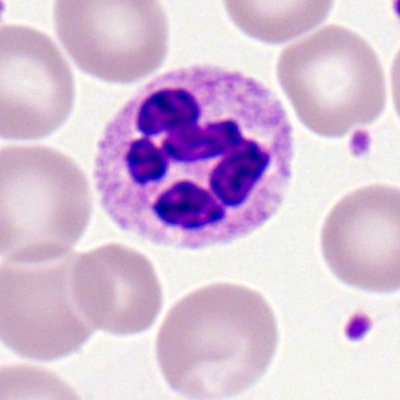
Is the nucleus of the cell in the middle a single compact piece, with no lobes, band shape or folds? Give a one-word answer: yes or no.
No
